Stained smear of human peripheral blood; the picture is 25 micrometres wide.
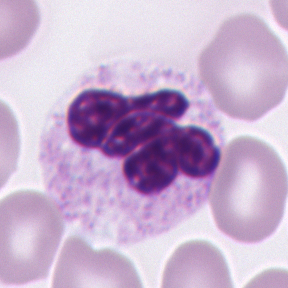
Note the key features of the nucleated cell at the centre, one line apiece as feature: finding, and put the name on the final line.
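Outline: roughly round and smooth
Chromatin: dark purple and condensed, with small paler patches
Cytoplasm: plentiful, pale pinkish-lilac
Granules: fine, small and lilac, scattered evenly through the cytoplasm
Name: segmented neutrophil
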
